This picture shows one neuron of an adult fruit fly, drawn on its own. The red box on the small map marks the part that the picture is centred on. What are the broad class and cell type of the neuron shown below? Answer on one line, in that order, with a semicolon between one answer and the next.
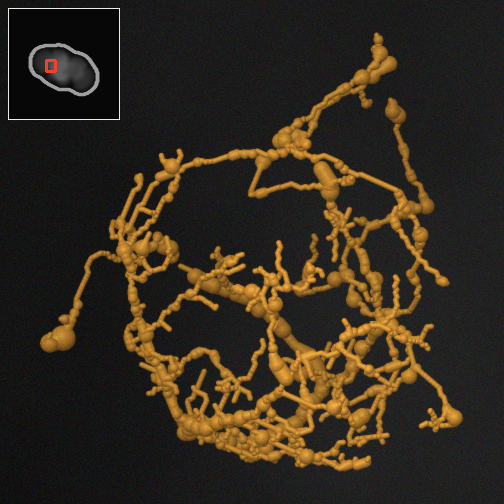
central-brain intrinsic neuron; CB0926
